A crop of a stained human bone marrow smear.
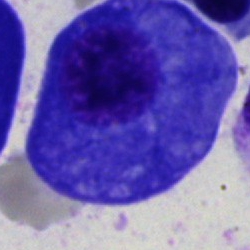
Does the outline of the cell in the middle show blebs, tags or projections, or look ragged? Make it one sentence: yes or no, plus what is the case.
No, this cell has a smooth edge with no projections, blebs or tags.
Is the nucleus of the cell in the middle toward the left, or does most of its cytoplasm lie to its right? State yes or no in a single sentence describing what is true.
Yes, it is to the right of the nucleus that most cytoplasm lies.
